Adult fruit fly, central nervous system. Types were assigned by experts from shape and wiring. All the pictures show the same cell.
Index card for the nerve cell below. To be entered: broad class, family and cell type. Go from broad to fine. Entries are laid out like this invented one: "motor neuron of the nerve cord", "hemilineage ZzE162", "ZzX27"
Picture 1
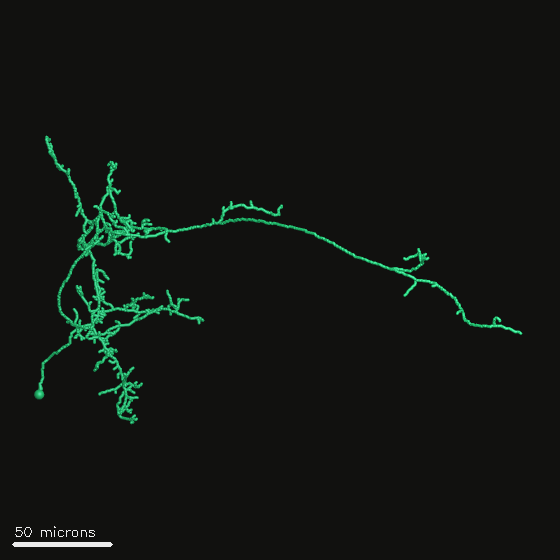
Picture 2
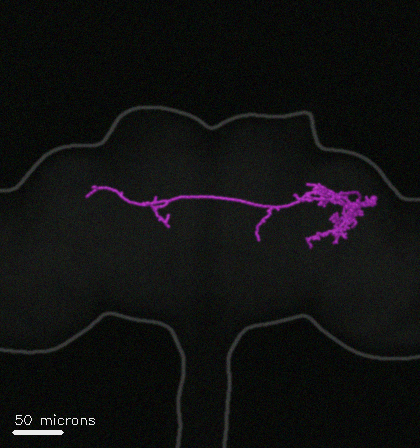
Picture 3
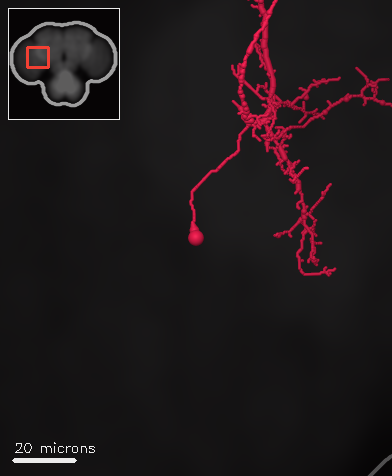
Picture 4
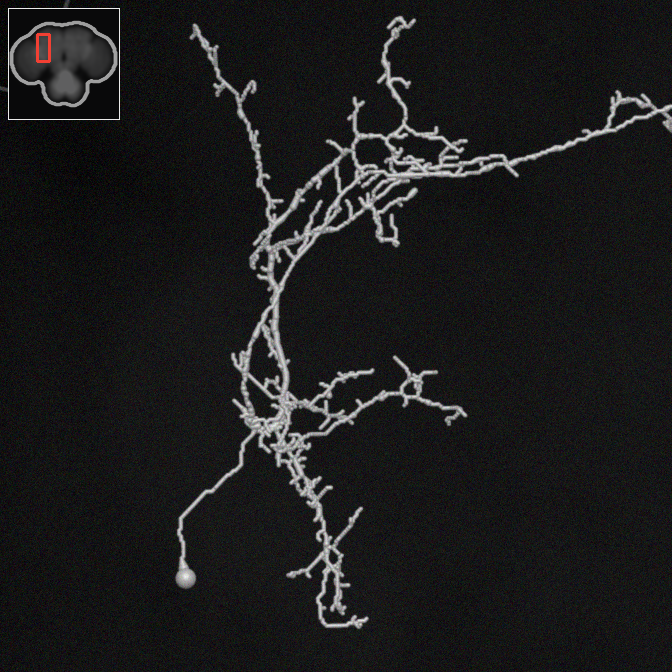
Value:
"central-brain intrinsic neuron", "hemilineage VLPl&p2_lateral", "AVLP745m"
